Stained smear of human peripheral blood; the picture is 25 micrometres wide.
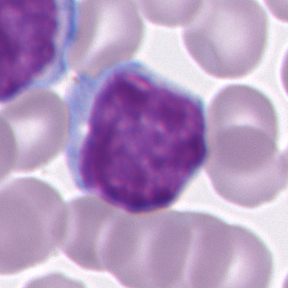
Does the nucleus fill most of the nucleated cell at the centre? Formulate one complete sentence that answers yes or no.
Yes, scant cytoplasm surrounds the nucleus of this cell.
